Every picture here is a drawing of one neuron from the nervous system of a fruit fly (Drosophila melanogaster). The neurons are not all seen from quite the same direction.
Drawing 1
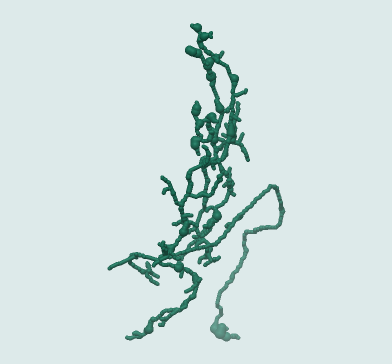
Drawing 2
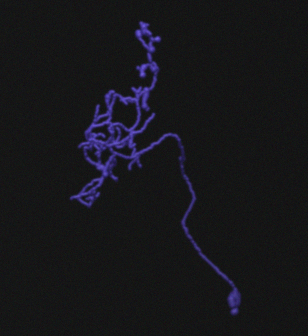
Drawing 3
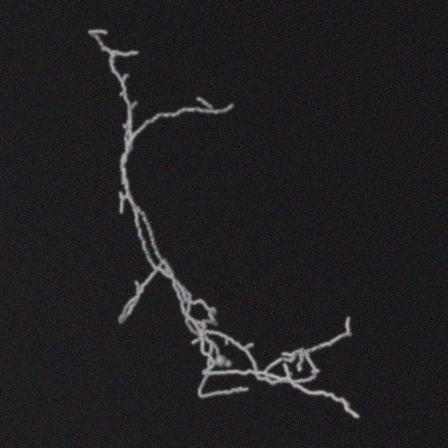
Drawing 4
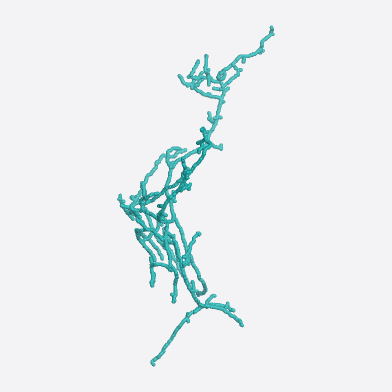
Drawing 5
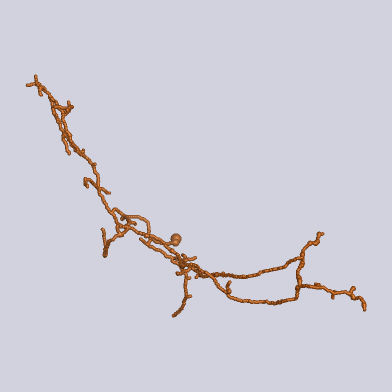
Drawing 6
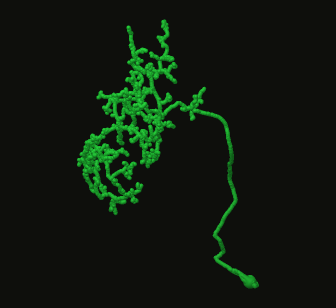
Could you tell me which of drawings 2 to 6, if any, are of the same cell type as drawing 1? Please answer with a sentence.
Drawing 2 and drawing 6 are of the same cell type.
